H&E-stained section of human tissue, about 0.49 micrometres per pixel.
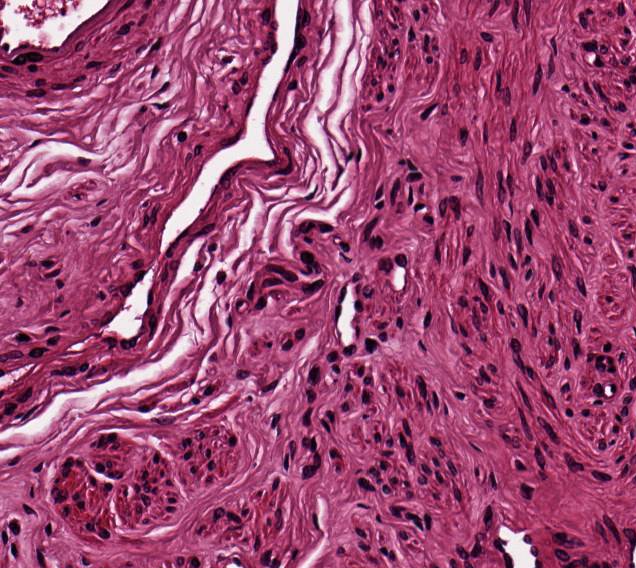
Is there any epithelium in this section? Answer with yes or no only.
No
